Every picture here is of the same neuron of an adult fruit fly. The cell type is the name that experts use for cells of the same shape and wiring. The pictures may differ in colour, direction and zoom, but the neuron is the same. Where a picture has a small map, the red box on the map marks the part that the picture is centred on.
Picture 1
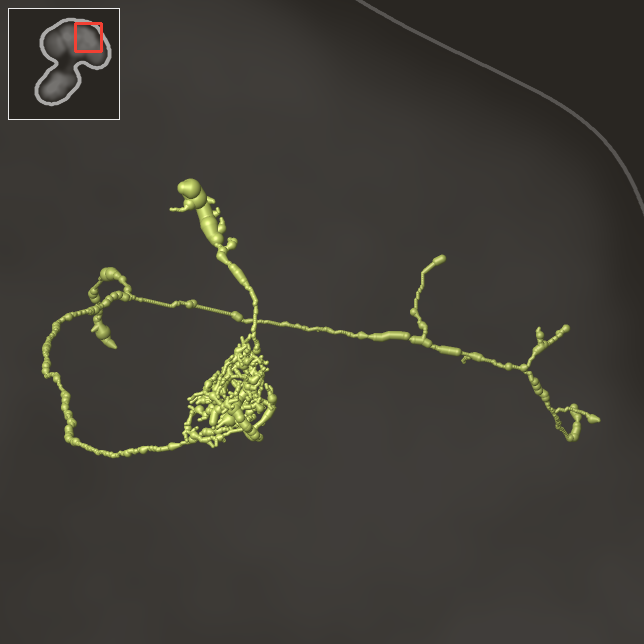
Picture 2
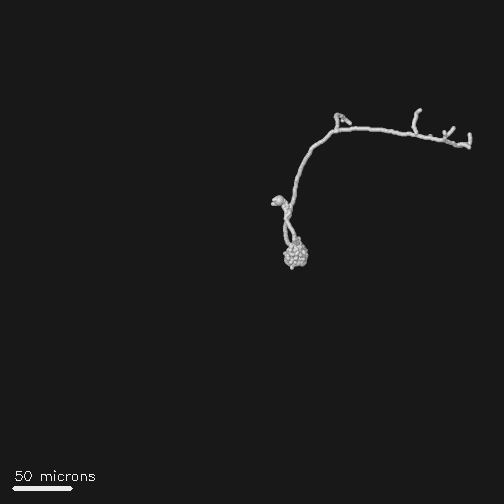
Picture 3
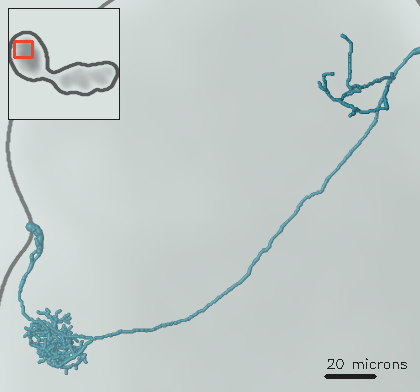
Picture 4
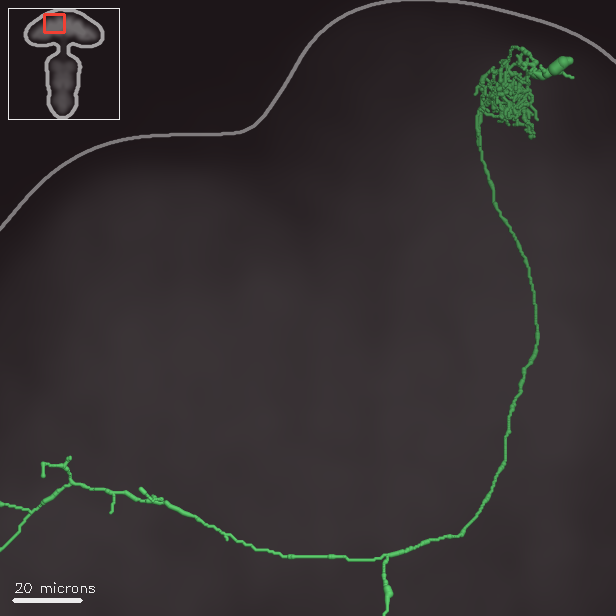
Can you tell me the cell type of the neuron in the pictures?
VM5d_adPN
